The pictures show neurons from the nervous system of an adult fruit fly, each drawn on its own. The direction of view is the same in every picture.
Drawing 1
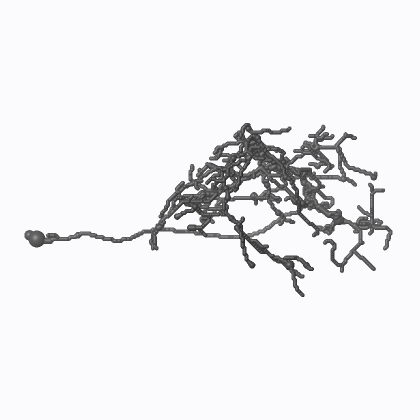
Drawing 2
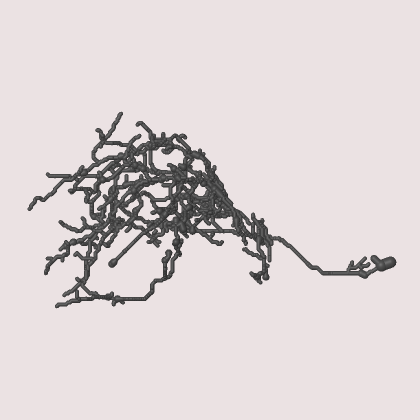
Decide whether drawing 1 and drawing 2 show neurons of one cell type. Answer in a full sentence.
They are of the same cell type.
